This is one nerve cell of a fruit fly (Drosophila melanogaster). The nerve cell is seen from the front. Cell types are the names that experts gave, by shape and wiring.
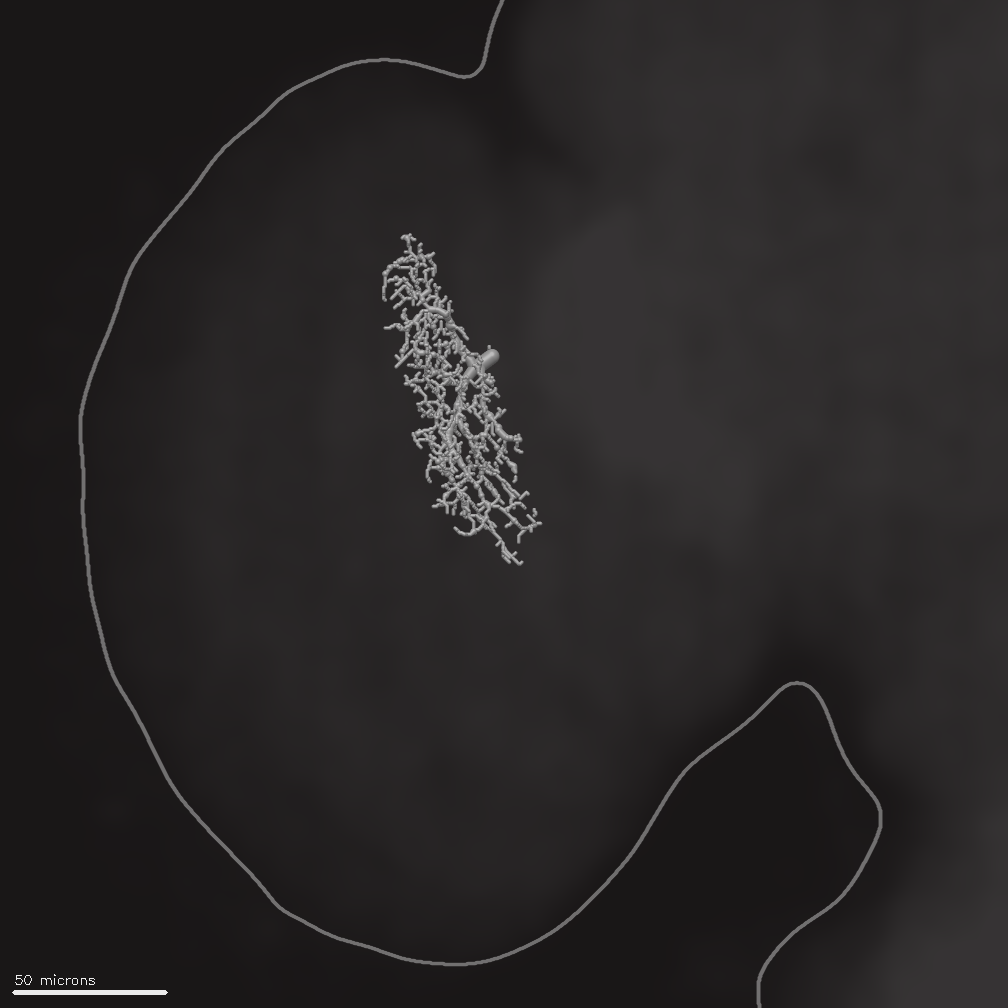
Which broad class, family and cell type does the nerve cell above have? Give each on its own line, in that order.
visual projection neuron
LPT
LPT26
